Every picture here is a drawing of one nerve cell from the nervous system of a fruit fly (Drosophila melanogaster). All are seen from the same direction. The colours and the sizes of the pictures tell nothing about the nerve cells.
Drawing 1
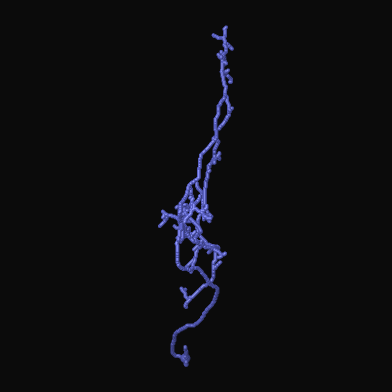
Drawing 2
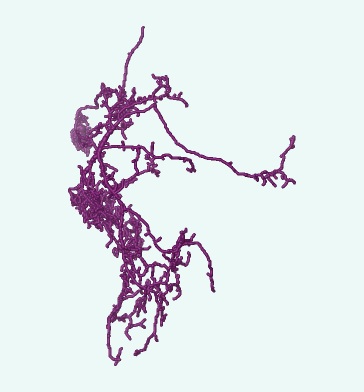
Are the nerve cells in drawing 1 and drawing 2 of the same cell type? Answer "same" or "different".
different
